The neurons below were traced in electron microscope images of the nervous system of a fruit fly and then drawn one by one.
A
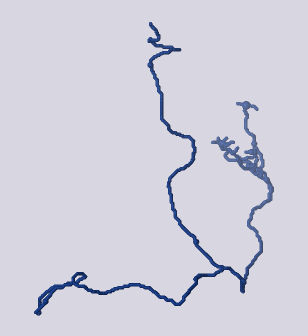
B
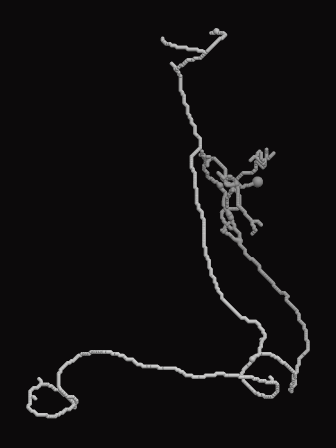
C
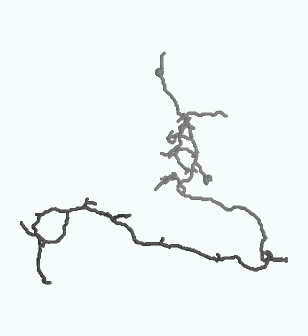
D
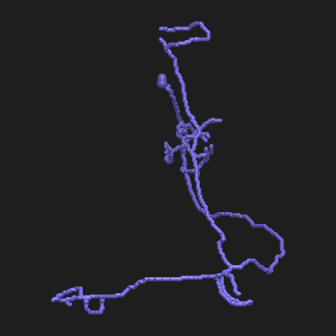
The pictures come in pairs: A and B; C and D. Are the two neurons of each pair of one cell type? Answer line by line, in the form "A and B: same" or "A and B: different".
A and B: same
C and D: different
